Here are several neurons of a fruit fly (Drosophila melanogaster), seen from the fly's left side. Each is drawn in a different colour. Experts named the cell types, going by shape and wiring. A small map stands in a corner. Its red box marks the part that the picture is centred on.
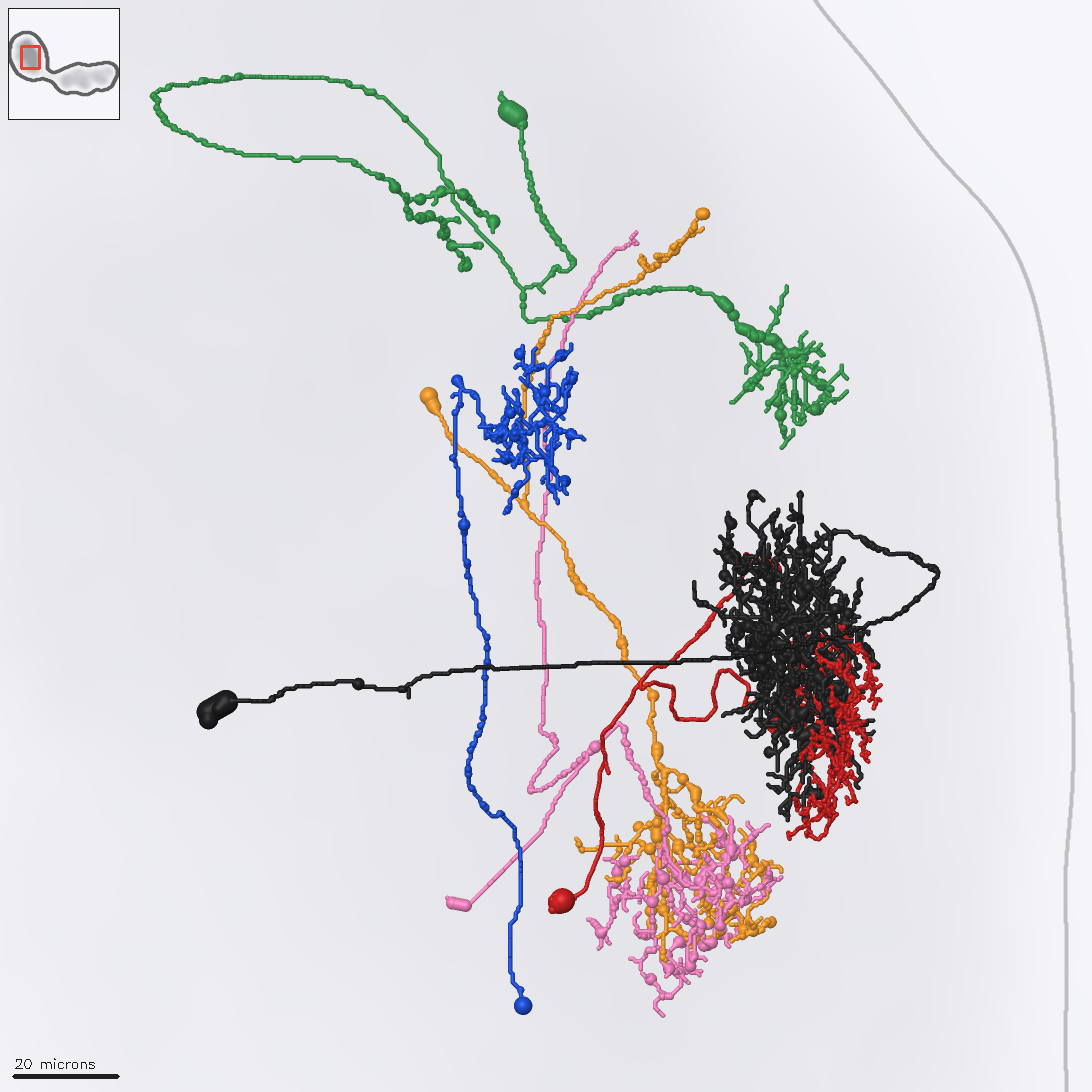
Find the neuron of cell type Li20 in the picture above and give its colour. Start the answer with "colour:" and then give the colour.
colour: black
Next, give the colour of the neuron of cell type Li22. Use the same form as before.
colour: blue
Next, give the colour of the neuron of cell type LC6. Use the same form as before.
colour: green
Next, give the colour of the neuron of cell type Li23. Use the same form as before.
colour: red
